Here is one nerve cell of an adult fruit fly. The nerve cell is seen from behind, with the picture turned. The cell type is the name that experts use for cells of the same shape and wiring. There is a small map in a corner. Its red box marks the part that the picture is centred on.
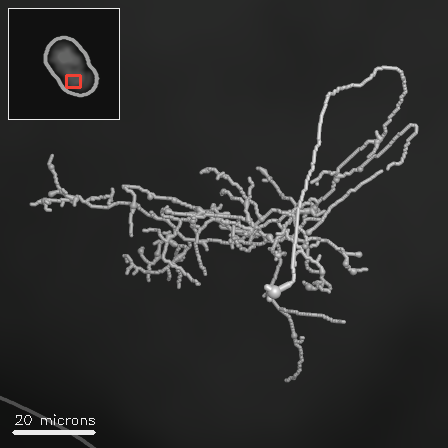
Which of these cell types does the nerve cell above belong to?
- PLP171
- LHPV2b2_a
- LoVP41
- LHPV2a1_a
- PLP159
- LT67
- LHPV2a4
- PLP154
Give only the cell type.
LHPV2a1_a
